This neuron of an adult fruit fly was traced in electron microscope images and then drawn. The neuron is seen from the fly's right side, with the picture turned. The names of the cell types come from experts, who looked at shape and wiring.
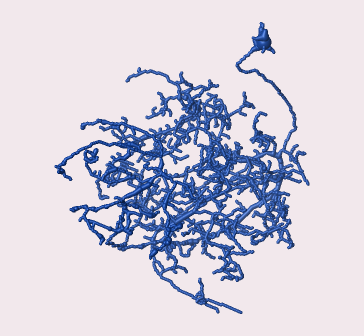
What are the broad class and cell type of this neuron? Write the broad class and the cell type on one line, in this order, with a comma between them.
nerve-cord intrinsic neuron, INXXX228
